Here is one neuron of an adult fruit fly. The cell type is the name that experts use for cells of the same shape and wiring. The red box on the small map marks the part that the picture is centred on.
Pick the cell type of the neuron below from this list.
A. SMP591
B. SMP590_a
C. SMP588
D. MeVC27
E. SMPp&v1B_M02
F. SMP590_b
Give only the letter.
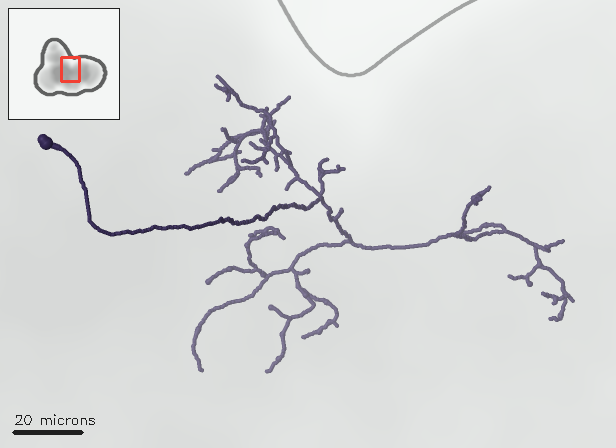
A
